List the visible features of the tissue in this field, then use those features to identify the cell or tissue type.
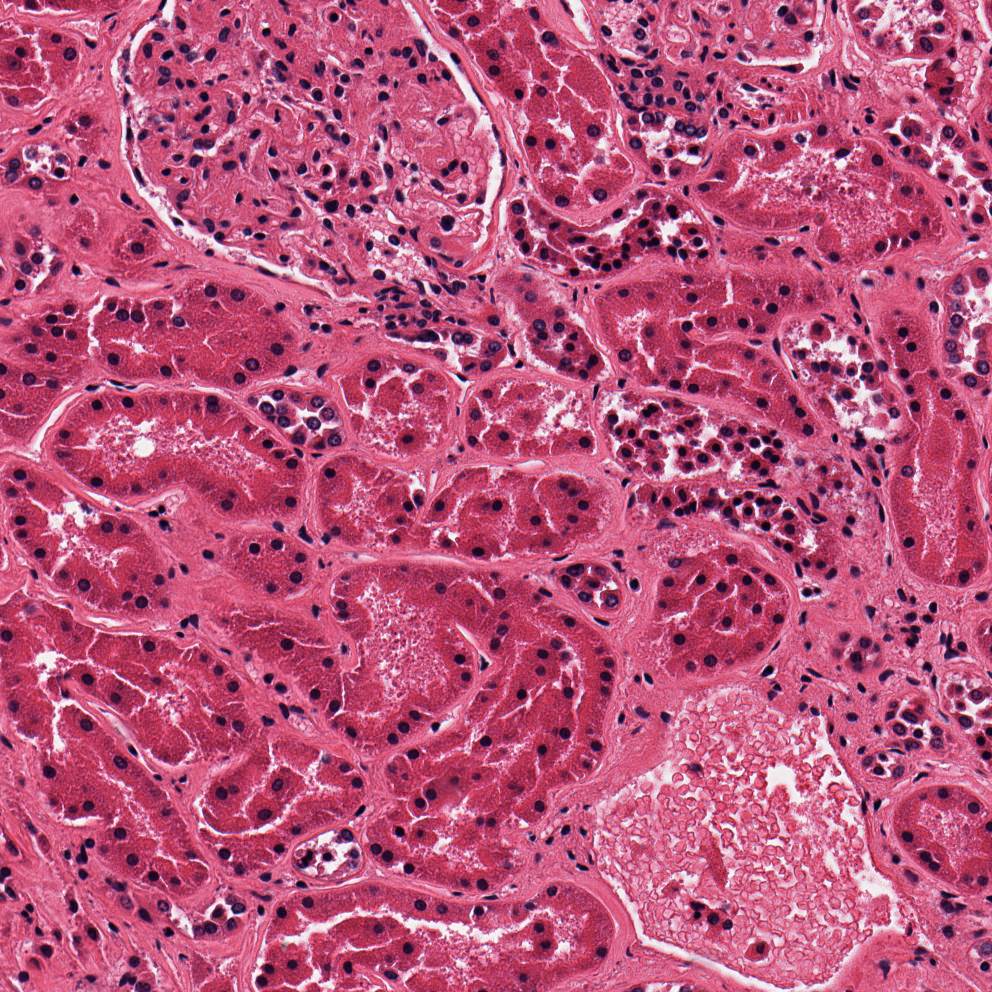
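Closely packed tubules cut in varied planes fill most of the field, separated by only thin stroma. Cuboidal to low columnar cells with abundant, granular, deeply eosinophilic cytoplasm line them. Their round, dark nuclei lie evenly spaced in a single row. A large space packed with red blood cells occupies the lower right. This is renal cortex.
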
